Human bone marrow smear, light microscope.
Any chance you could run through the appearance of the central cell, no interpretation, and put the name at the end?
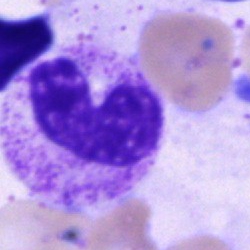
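The nucleus is kidney-shaped, with its notch at the top. Cytoplasm pale pinkish-lilac, and many fine purple-pink granules spread all through it. Similar purple granules are scattered on the background outside the cell, too. This is a band neutrophil.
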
